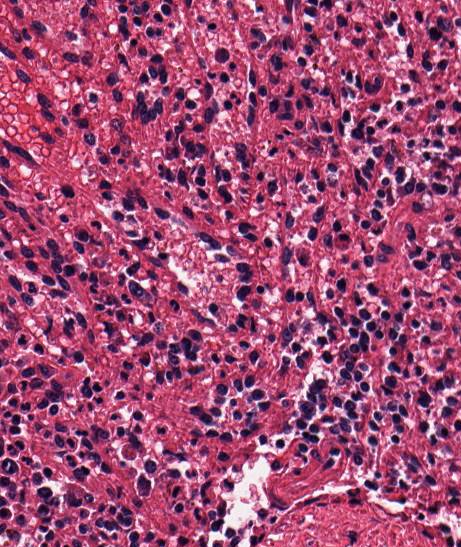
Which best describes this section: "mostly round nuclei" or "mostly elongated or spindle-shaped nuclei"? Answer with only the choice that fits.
Mostly round nuclei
